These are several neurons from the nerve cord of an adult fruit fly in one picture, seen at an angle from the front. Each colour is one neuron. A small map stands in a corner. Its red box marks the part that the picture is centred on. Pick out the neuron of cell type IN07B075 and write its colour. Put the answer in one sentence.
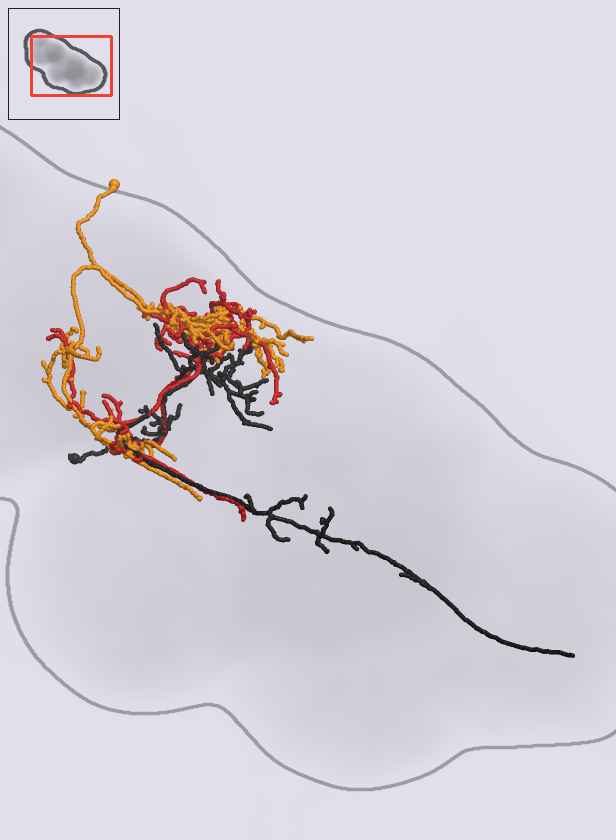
The colour is red.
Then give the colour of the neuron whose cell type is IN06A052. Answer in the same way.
The colour is orange.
